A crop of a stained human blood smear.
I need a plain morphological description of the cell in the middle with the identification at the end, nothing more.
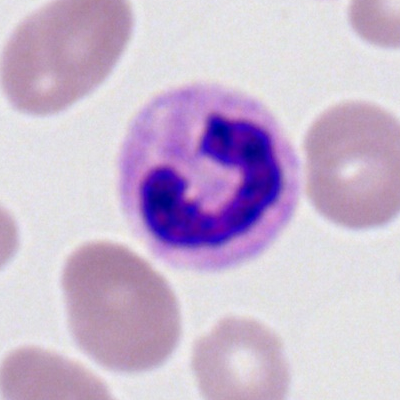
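Look first at the nucleus: it is one curved band, bent into a horseshoe. Its open side faces toward the upper left. The chromatin is dark purple and coarsely clumped. Around it, the cytoplasm is plentiful and pale pinkish-lilac. This is a band neutrophil.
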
